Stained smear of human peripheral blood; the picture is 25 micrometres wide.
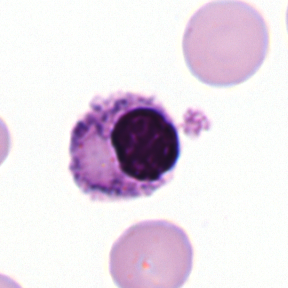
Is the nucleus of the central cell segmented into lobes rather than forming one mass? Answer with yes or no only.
No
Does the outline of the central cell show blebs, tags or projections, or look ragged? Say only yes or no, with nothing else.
Yes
